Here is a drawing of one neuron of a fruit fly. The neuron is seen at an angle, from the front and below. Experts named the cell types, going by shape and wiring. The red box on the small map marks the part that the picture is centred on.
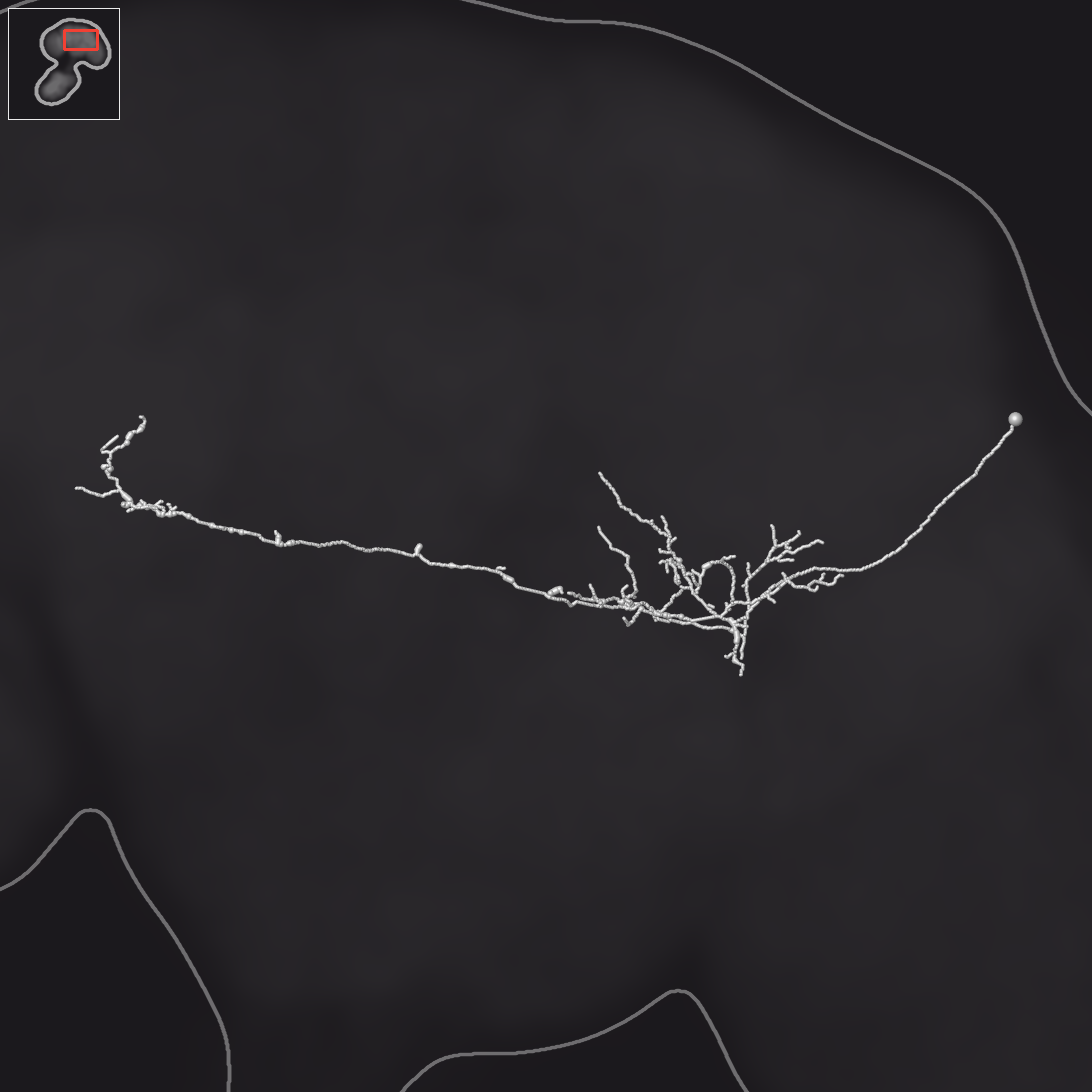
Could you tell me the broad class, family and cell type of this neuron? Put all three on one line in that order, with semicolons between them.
central-brain intrinsic neuron; hemilineage LHl4_posterior; PLP113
